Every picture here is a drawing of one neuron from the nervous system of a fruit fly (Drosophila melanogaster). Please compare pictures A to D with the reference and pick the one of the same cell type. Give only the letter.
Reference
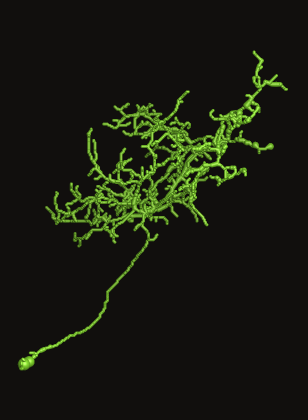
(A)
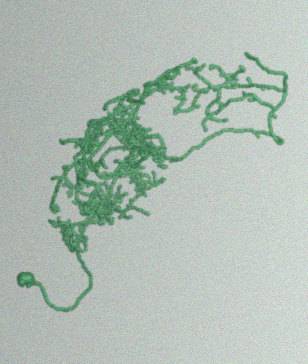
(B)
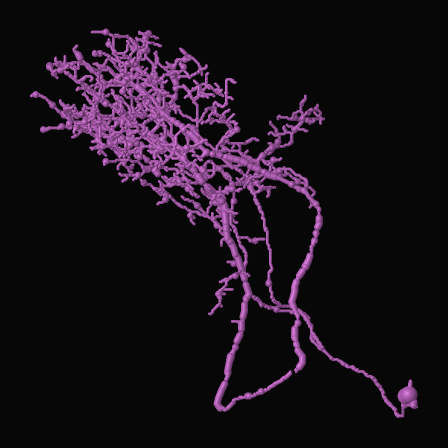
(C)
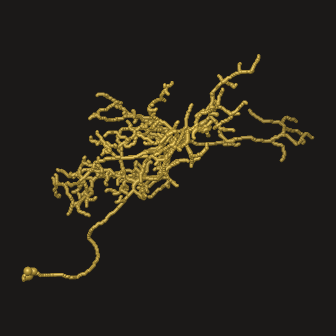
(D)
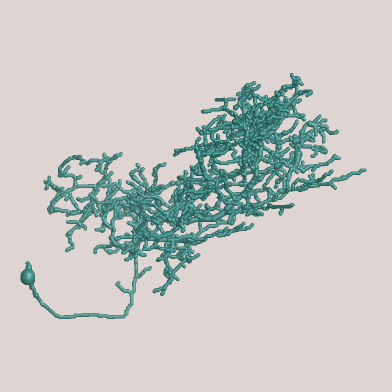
C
